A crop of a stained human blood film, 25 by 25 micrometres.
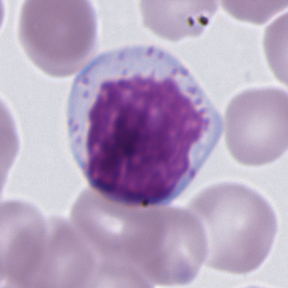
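Large granular lymphocyte in a peripheral blood smear, about 14 micrometres across. The nucleus is a single unlobed mass of dark purple, coarsely clumped chromatin and fills about 60% of the cell's area. Small pink-purple granules are scattered through the pale blue cytoplasm.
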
